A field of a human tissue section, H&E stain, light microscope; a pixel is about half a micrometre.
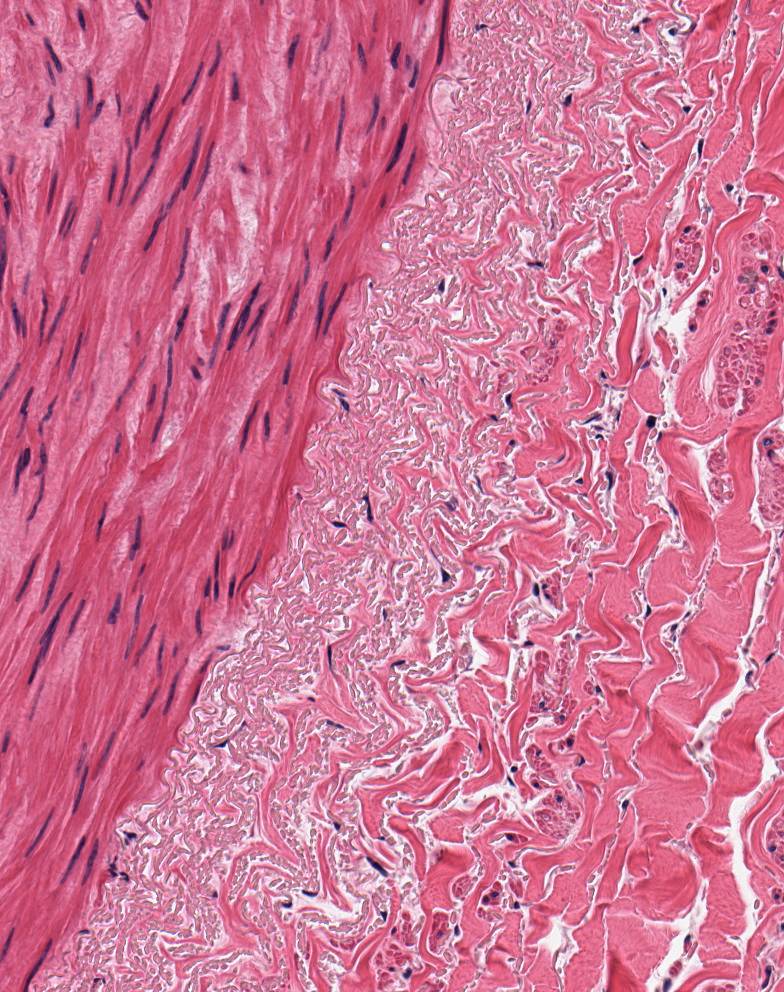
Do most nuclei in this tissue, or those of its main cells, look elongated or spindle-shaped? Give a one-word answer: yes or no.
Yes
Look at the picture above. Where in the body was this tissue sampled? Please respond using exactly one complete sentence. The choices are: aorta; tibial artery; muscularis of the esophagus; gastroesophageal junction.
This section consists of tissue sampled from the tibial artery.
